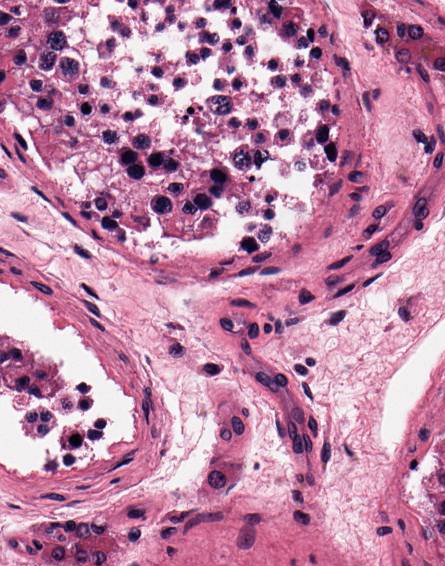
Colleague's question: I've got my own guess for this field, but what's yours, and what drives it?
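Oh, that's seminiferous tubule. There are two rounded tubule cross-sections, a big one across the upper half and a smaller one at the left middle, with interstitial stroma between them.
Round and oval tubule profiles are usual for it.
In the upper tubule, lots of round cells have nuclei with coarsely clumped dark chromatin.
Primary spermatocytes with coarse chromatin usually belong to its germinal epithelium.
They lie loosely scattered with clear spaces between, not in orderly layers, and the stroma is pale pink, loose and wispy, open between fine fibres.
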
